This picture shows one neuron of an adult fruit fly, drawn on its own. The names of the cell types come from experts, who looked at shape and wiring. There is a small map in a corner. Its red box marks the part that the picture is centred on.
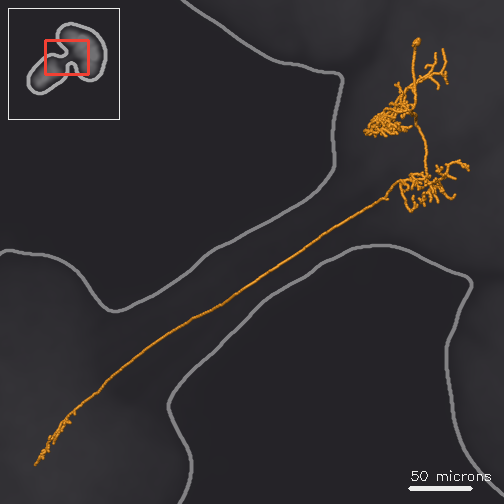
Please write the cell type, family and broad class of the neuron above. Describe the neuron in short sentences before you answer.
It reaches both the brain and the nerve cord, passing through the neck. From left to right in the picture it spans about 350 microns. Its cell type is DNg83. The family is hemilineage MX3. Its broad class is descending neuron.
